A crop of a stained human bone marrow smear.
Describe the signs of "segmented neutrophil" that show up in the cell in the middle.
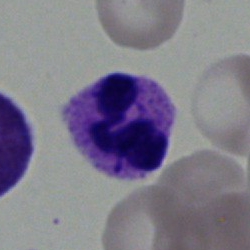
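Segmented neutrophil: nuclear chromatin dark purple, densely clumped; no nucleoli visible.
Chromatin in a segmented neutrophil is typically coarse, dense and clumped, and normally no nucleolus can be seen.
Both match. Cytoplasm plentiful, pale lilac-pink, holding fine, small lilac granules. Nothing seen argues against the name.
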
